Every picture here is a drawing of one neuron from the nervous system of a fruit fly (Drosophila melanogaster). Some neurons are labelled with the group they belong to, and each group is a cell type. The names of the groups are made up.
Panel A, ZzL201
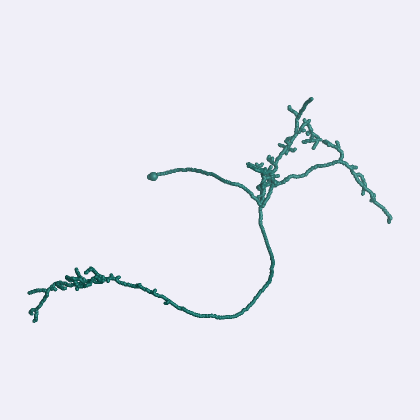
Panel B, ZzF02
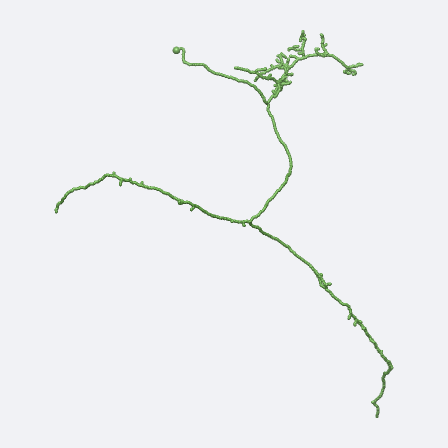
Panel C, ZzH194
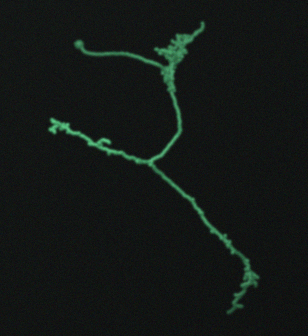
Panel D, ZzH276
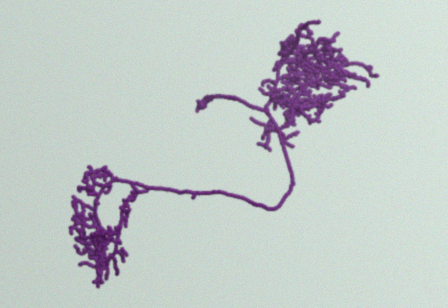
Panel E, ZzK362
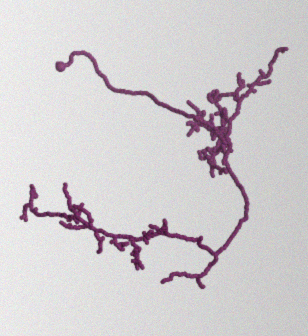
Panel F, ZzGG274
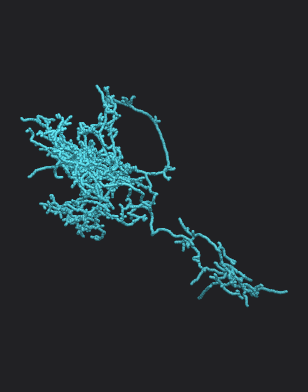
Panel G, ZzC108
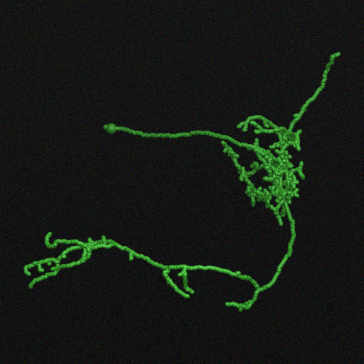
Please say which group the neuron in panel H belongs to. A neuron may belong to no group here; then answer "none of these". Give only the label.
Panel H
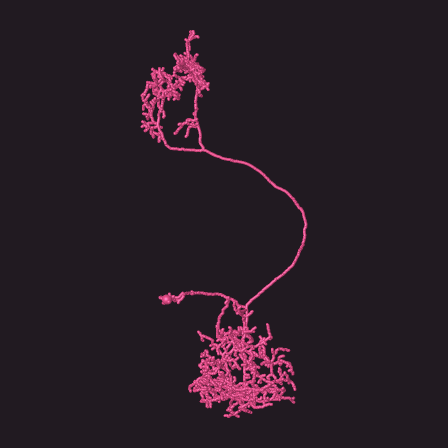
ZzH276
